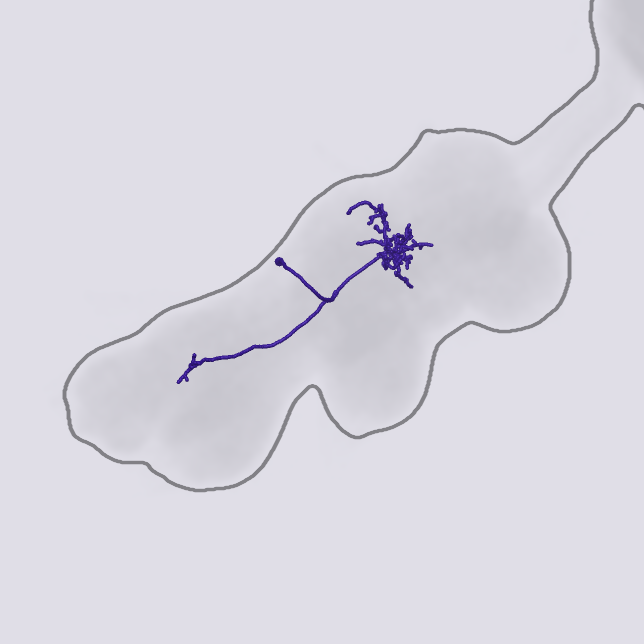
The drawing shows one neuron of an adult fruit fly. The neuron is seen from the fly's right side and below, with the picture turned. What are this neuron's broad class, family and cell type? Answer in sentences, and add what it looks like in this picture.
Its broad class is nerve-cord intrinsic neuron. Its family is hemilineage 11A. Its cell type is IN11A043. As drawn here it is wider than it is tall.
